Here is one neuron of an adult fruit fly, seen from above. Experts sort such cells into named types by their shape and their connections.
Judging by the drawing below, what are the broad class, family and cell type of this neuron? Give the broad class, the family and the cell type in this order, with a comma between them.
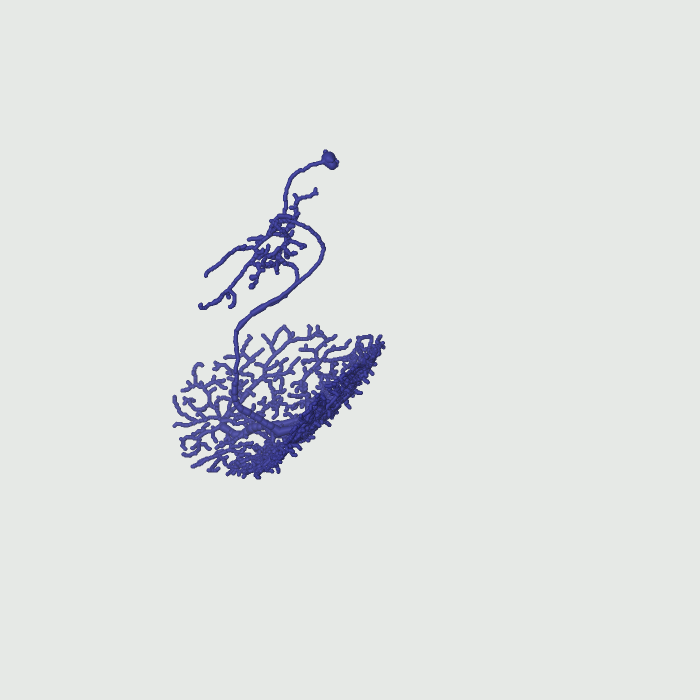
visual projection neuron, hemilineage VLPl2_lateral, LT1c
